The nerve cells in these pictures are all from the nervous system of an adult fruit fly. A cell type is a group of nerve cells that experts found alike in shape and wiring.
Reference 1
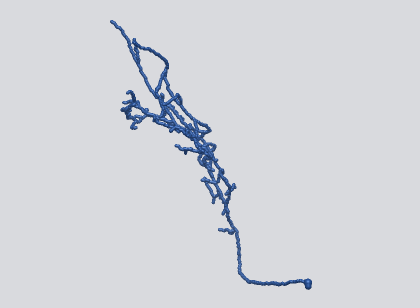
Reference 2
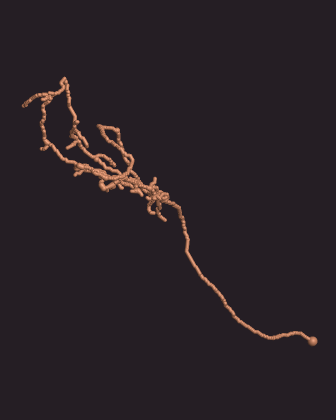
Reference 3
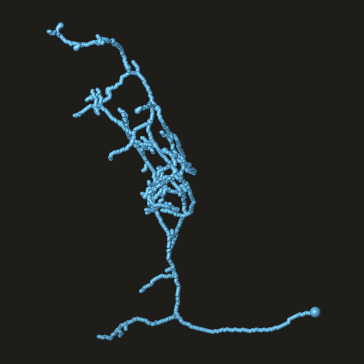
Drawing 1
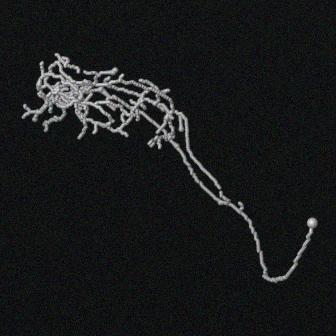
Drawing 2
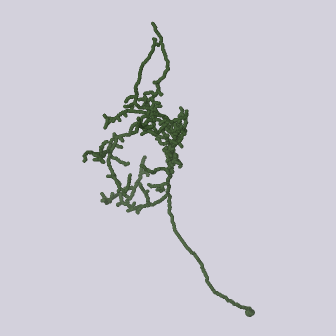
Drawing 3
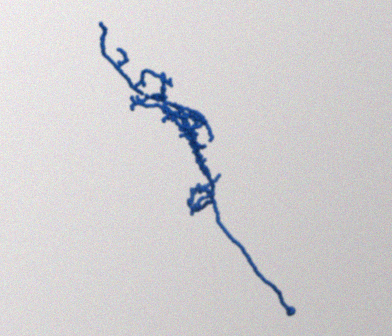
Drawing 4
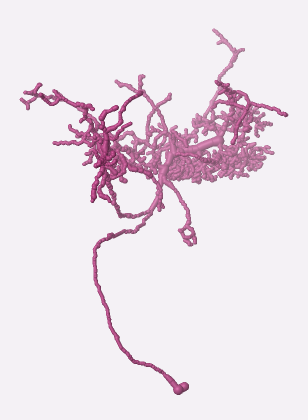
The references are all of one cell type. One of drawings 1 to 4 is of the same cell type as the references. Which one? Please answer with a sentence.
Drawing 3 shows a nerve cell of the same cell type.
